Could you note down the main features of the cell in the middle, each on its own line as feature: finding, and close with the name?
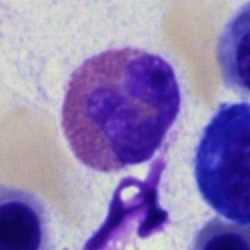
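Outline: round and smooth
Chromatin: dark purple, clumped in patches
Cytoplasm: moderate amount, pinkish-purple, widest on the left
Granules: fine and pinkish, filling the cytoplasm
Cell type: eosinophil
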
